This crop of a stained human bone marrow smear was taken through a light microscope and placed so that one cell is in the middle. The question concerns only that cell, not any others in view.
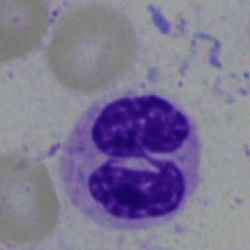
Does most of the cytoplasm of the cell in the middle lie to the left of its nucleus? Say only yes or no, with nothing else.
Yes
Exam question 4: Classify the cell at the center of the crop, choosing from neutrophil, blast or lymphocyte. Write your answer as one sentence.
The centrally located cell in the crop is a neutrophil.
